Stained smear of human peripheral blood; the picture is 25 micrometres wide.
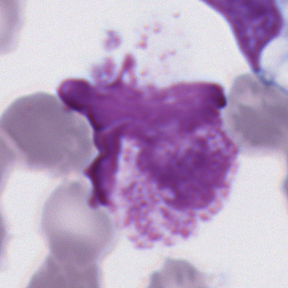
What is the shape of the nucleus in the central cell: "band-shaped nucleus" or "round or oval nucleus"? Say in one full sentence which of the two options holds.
Its nucleus forms a horseshoe, C, U or S shape without separate lobes.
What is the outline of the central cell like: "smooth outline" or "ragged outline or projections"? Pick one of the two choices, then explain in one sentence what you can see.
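Ragged outline or projections. The cell outline is irregular and broken along its upper edge.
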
